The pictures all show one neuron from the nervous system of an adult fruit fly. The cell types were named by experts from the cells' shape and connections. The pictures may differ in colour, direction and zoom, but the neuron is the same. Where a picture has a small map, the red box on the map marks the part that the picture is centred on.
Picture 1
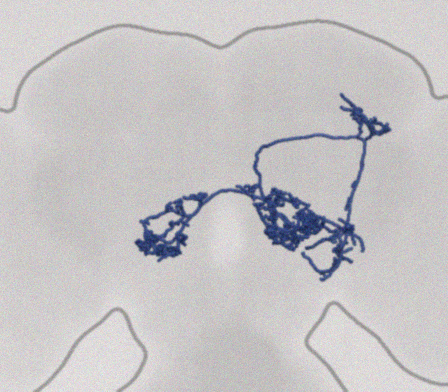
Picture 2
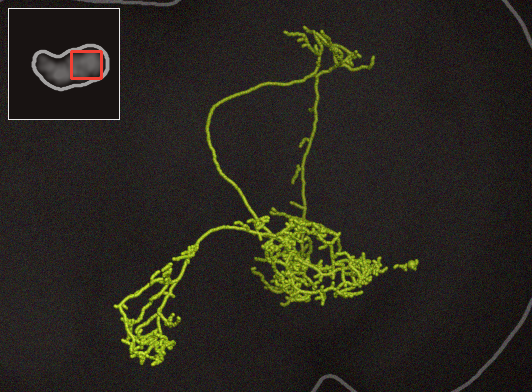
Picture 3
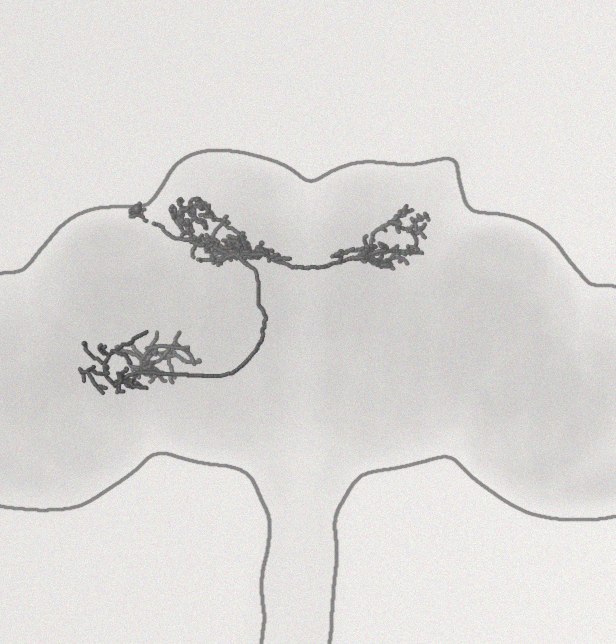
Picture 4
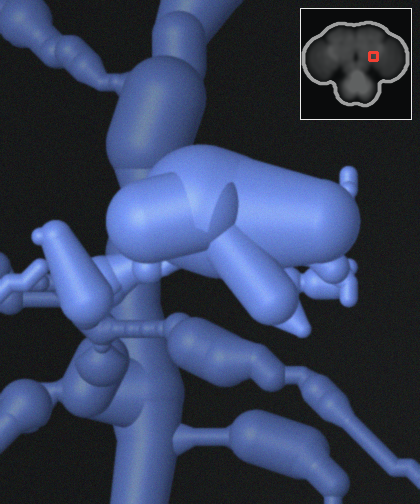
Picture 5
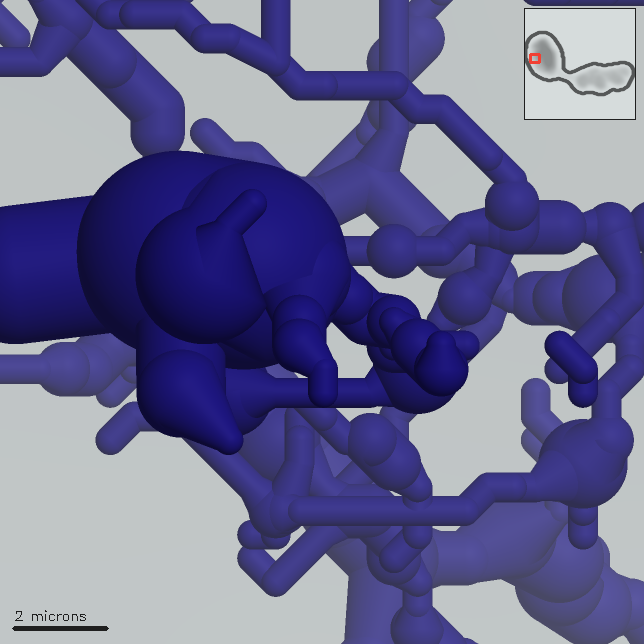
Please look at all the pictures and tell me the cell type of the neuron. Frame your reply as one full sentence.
Belonging to the cell type VP4+VL1_l2PN is this neuron.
